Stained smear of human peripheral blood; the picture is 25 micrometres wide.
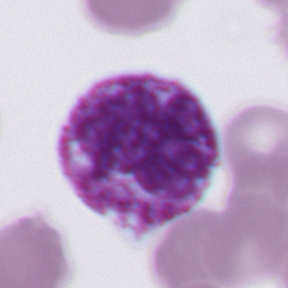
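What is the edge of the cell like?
The cell is round; its edge is finely bumpy and granular.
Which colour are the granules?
Reddish-purple, with pale cytoplasm showing between them at the lower left edge.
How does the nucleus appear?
A dark purple mass, apparently divided into lobes.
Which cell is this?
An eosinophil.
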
